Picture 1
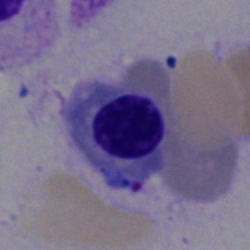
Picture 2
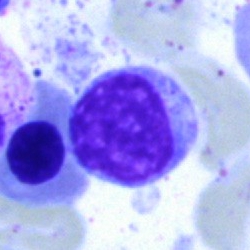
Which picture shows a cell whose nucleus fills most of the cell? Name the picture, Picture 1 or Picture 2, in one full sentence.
Scant cytoplasm is found in the cell of picture 2.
